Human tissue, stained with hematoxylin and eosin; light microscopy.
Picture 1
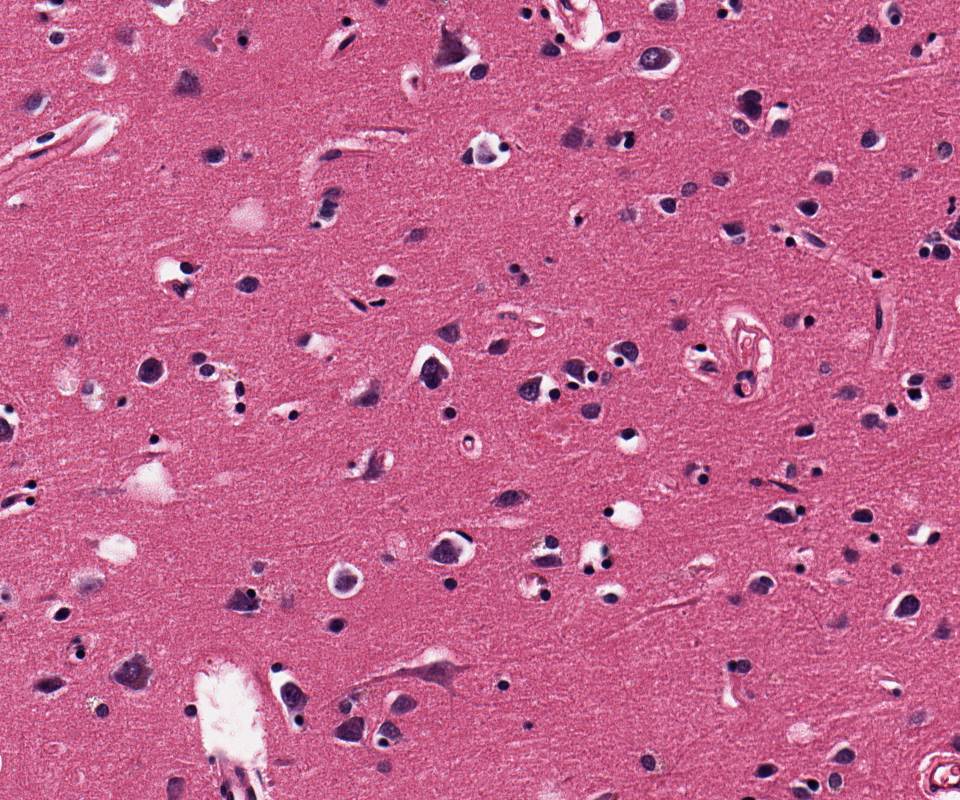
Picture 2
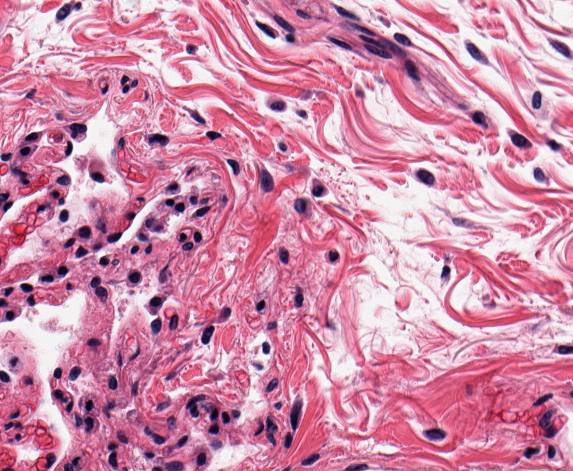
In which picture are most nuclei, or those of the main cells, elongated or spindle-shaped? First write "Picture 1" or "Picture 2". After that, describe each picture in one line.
Picture 2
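What picture 1 shows: Many small round dark nuclei with scant visible cytoplasm are spread throughout the field.
What picture 2 shows: Nuclei scattered among the collagen bundles are dark, elongated and sparse.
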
